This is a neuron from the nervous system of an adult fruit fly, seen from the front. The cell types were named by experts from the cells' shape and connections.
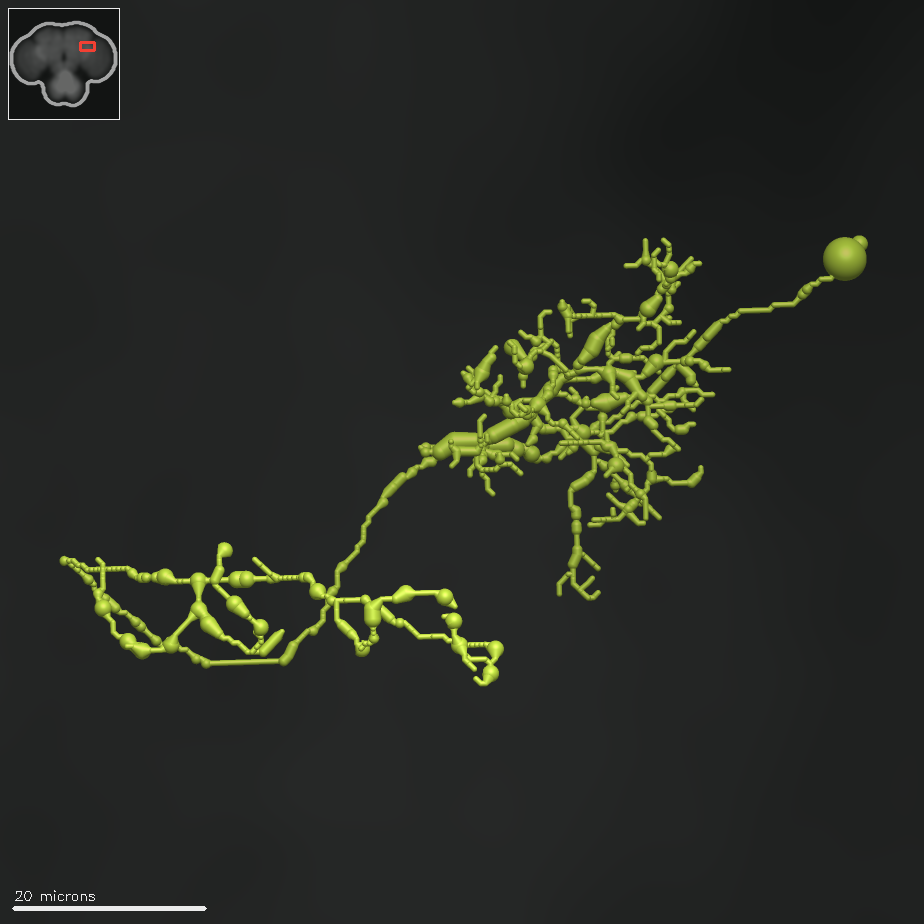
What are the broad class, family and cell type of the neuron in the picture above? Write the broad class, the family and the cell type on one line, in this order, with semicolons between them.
visual projection neuron; hemilineage VPNp3; LC21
